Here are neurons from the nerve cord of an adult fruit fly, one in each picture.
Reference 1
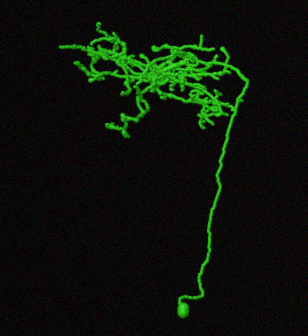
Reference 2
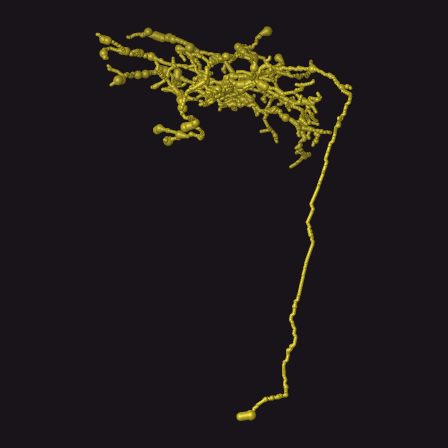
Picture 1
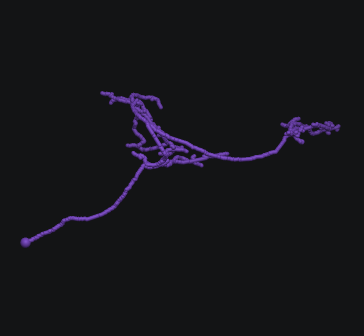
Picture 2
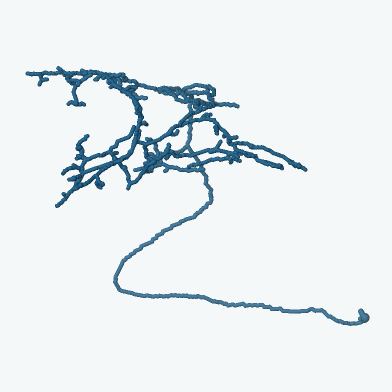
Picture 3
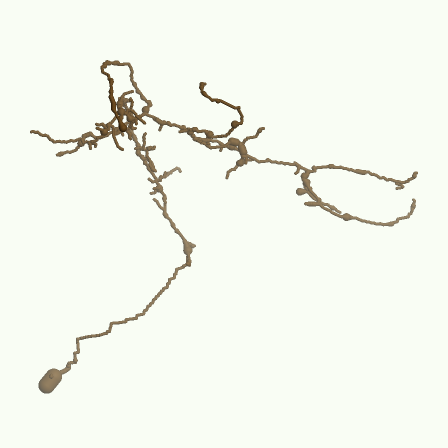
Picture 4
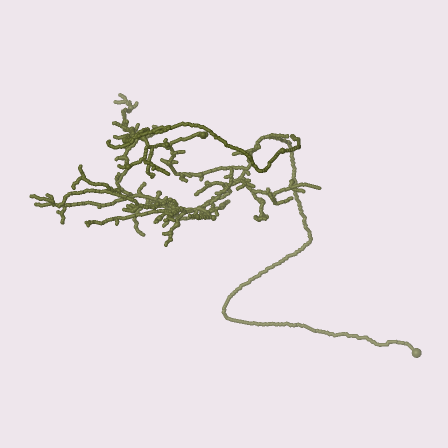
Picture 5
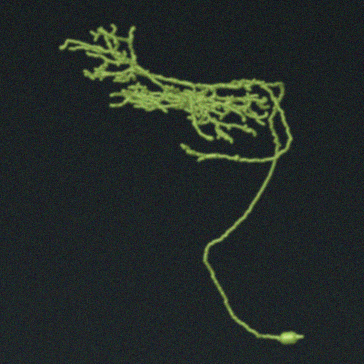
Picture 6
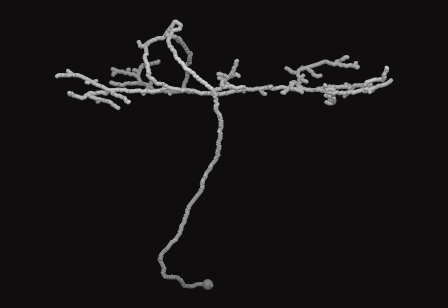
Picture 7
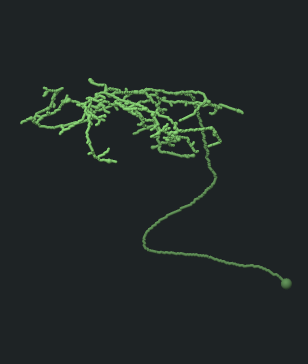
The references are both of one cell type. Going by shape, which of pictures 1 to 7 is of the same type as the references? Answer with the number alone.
5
